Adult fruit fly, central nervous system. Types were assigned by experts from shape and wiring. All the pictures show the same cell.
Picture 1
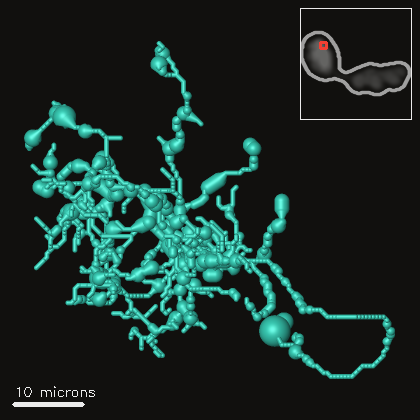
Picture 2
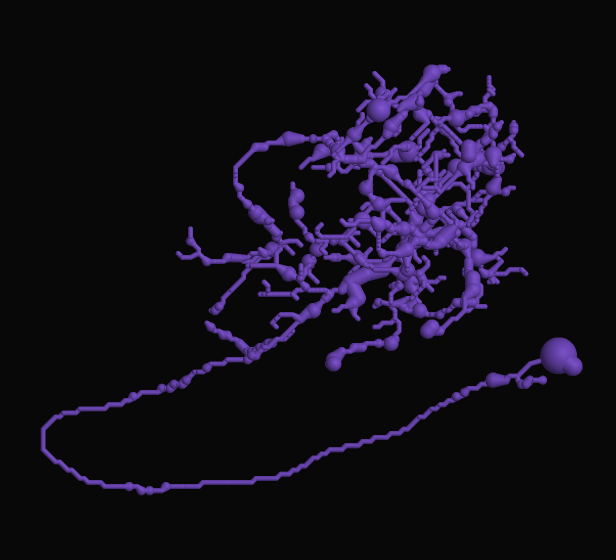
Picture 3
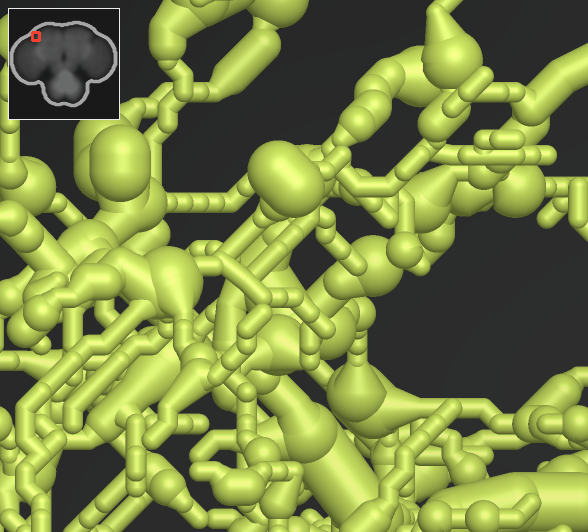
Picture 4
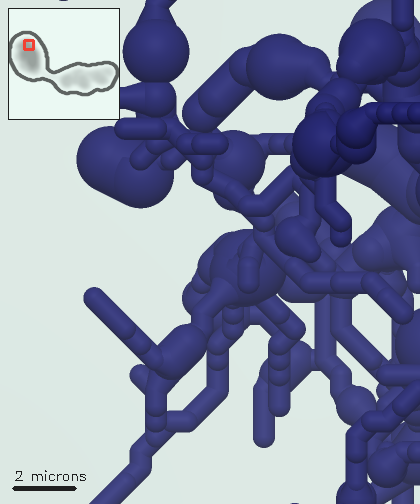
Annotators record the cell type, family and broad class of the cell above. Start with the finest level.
LHPV4a9; hemilineage LHp1; central-brain intrinsic neuron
